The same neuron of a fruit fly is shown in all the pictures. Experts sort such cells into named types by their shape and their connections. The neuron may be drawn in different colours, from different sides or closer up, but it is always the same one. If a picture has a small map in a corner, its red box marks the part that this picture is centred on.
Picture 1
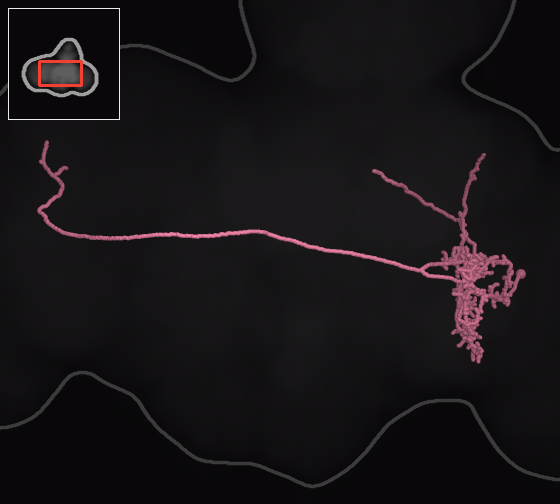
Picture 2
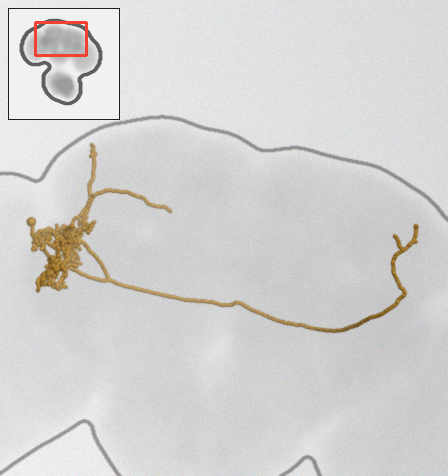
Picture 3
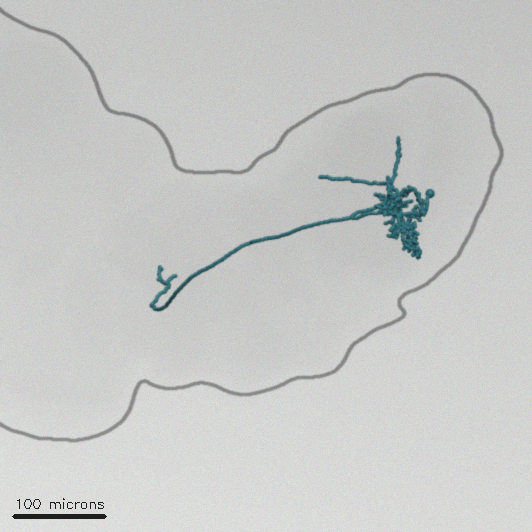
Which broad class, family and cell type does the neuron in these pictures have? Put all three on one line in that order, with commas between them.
central-brain intrinsic neuron, hemilineage VLPl&d1_lateral, AVLP269_a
